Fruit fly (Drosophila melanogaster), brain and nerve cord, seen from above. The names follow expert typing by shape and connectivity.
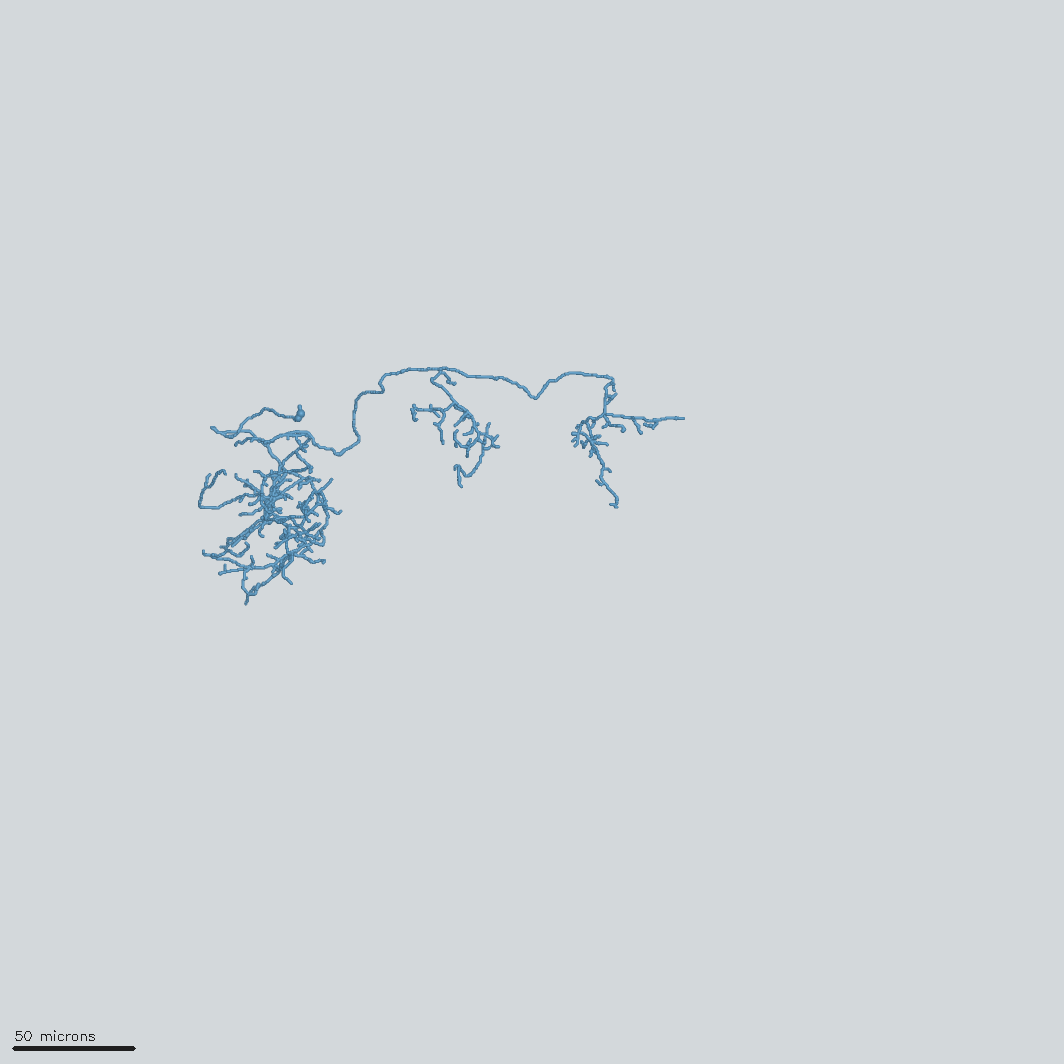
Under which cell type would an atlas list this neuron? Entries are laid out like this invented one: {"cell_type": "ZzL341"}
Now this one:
{"cell_type": "SLP212_b"}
